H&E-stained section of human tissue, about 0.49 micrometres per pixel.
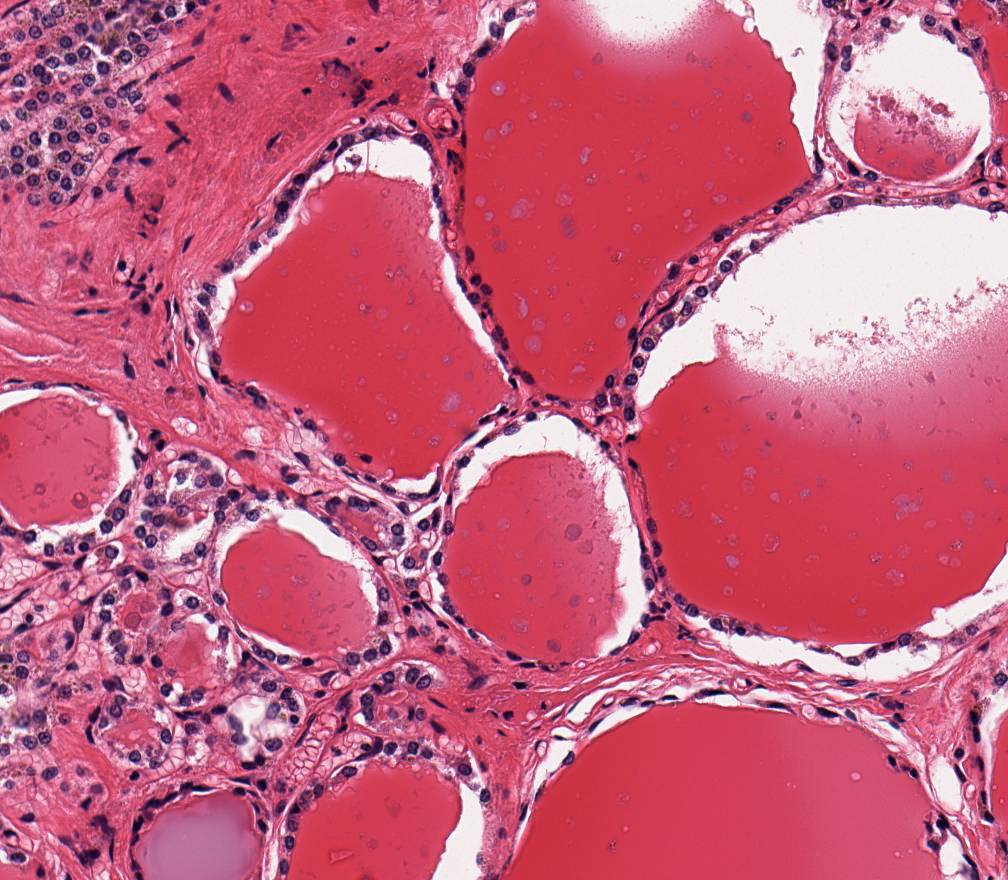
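Thyroid, mostly closely packed round follicles filled with dense eosinophilic colloid, especially centre and right. Follicles are largest right, much smaller lower left. There, small cell groups have pale, clear to finely vacuolated cytoplasm. Upper left corner: a band of pink fibrous stroma, scattered spindle-shaped nuclei.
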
